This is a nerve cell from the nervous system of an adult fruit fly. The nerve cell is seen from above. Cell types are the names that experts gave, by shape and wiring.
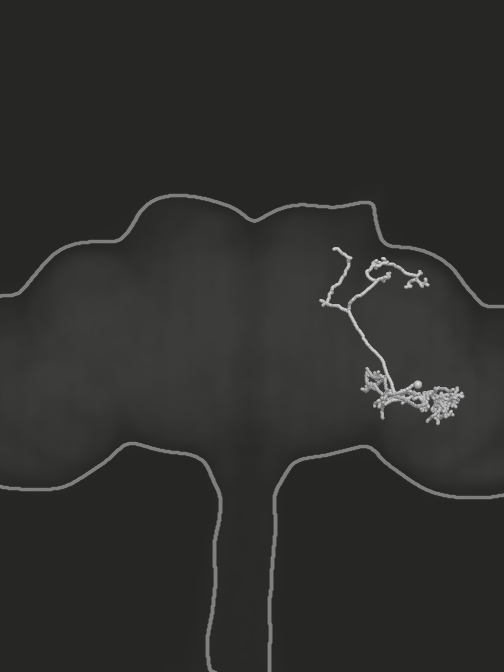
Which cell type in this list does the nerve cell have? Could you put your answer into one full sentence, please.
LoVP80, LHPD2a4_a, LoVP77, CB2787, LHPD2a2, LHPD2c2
To the cell type LoVP77 belongs this nerve cell.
